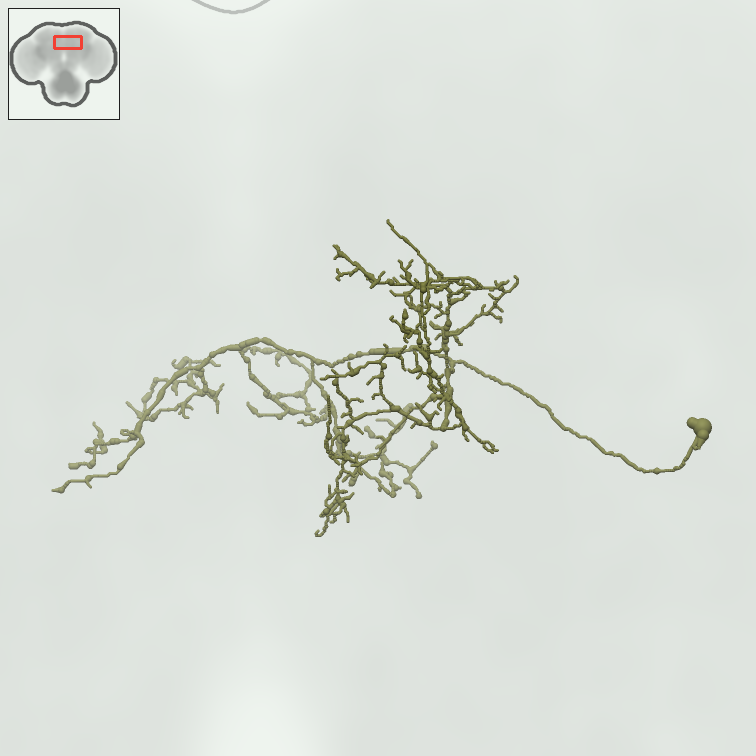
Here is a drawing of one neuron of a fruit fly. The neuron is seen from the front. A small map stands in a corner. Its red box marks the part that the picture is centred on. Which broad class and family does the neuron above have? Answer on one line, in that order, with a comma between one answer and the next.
central-brain intrinsic neuron, hemilineage AOTUv4_ventral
